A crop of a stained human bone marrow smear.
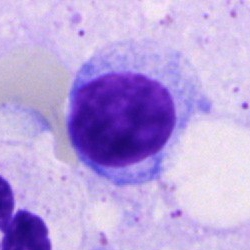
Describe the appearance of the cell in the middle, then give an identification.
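Nucleus position is checked first: off-centre, towards the left side of the cell. The chromatin comes next; it is dense and dark purple, with coarse clumps. No nucleolus can be made out within the nucleus. The cytoplasm carries no granules. The cell is a lymphocyte.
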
